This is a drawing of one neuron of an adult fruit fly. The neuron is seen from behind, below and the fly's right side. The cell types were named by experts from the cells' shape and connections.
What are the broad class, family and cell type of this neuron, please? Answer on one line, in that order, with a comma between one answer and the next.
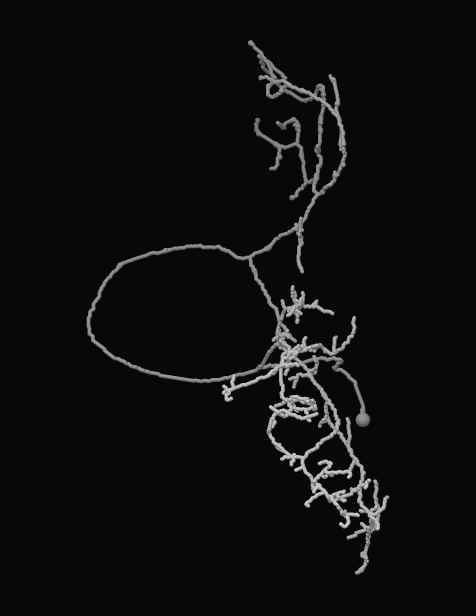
central-brain intrinsic neuron, hemilineage VLPl&d1_dorsal, CB1573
